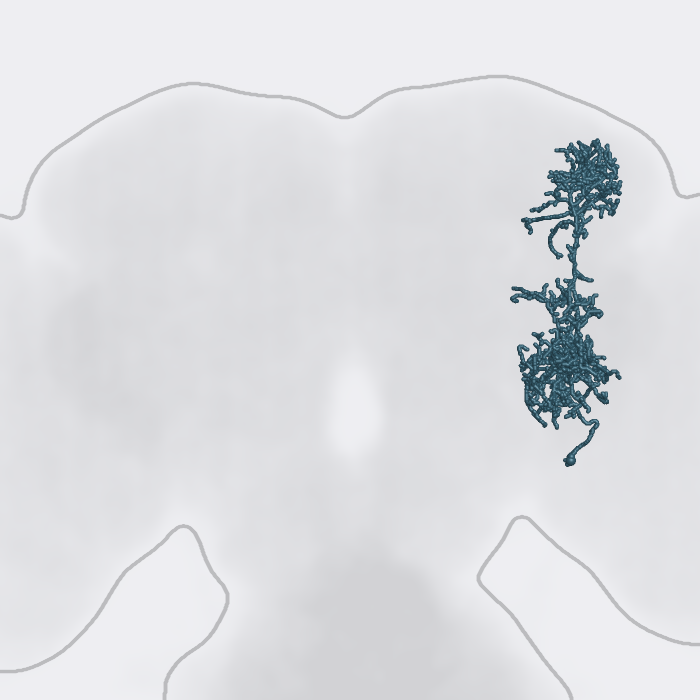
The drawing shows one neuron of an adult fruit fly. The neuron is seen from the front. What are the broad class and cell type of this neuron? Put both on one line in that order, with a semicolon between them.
central-brain intrinsic neuron; AVLP343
